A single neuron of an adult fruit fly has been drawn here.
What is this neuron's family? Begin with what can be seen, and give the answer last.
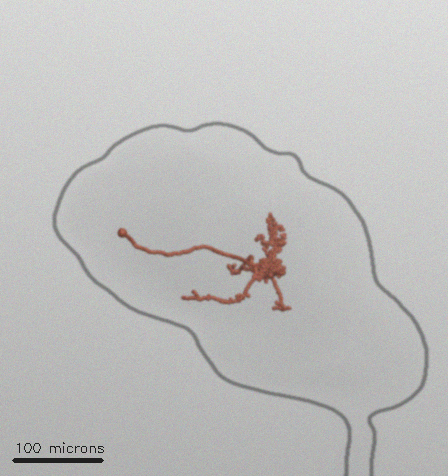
The cell body is on the left of the picture. From left to right in the picture it spans about 190 microns. Its broad class is central-brain intrinsic neuron. Its family is hemilineage DM1_antero_ventral.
